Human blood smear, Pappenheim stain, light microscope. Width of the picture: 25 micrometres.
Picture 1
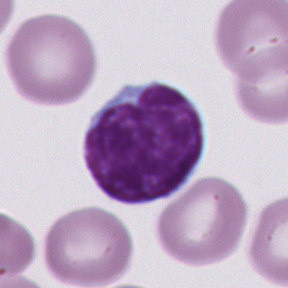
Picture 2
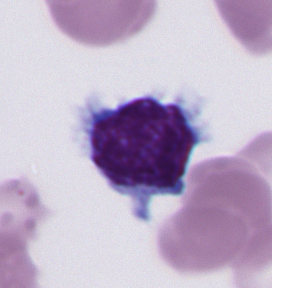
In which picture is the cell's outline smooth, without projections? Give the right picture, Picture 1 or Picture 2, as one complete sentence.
Picture 1 shows a cell with a smooth, even edge.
